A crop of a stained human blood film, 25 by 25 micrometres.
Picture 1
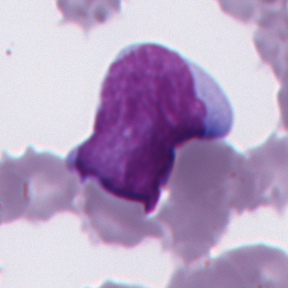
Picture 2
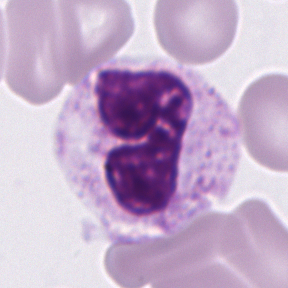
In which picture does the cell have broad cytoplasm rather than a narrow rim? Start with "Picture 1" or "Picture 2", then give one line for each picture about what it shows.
Picture 2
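In picture 1: The nucleus fills most of the cell and is a single unlobed mass.
In picture 2: The cytoplasm is plentiful and pale pinkish-lilac.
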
